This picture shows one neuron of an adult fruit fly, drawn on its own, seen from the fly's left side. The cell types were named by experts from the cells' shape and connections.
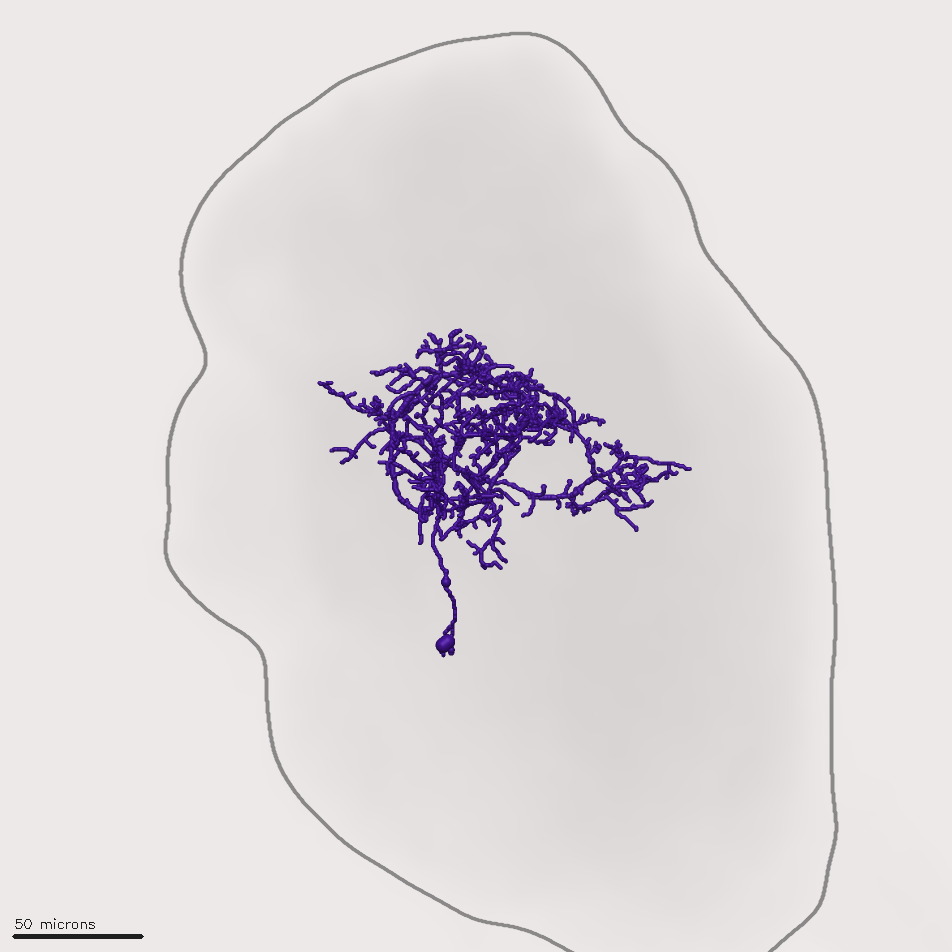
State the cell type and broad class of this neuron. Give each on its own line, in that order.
PVLP012
central-brain intrinsic neuron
